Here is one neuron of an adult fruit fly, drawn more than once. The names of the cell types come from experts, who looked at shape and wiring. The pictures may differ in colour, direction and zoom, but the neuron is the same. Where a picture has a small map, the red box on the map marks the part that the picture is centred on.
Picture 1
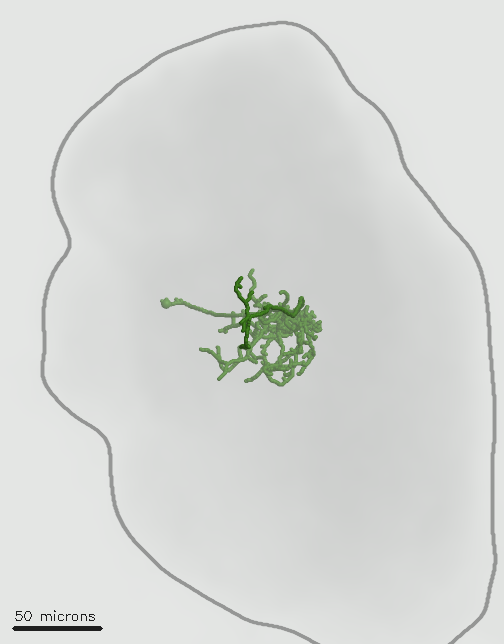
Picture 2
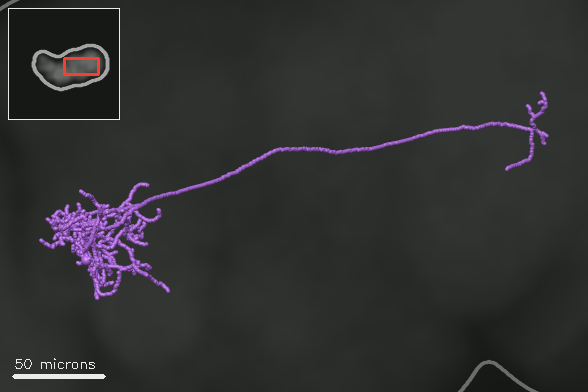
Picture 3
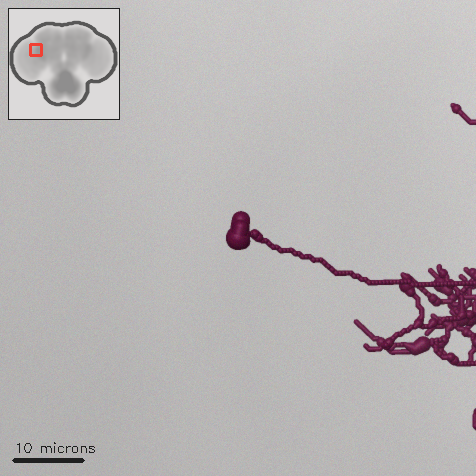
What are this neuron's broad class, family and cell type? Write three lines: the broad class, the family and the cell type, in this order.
central-brain intrinsic neuron
hemilineage VLPl&d1_lateral
PVLP064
